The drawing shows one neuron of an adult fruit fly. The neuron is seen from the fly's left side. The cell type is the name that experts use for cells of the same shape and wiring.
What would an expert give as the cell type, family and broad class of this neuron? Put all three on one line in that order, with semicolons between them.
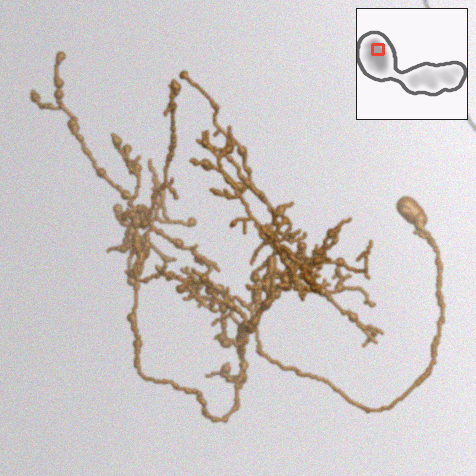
PLP085; hemilineage VLPp&l1_anterior; central-brain intrinsic neuron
